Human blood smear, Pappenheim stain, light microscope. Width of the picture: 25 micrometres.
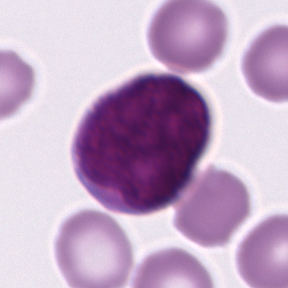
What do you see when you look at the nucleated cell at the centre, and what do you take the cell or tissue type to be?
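The outline is oval and smooth, roughly 13 by 11 micrometres. Inside sits a single oval nucleus without lobes, about 12 by 10 micrometres, taking up about 90% of the cell's area. What cytoplasm there is forms only a thin rim, seen mainly at the lower left, and there are no vacuoles. That's a myeloblast.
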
